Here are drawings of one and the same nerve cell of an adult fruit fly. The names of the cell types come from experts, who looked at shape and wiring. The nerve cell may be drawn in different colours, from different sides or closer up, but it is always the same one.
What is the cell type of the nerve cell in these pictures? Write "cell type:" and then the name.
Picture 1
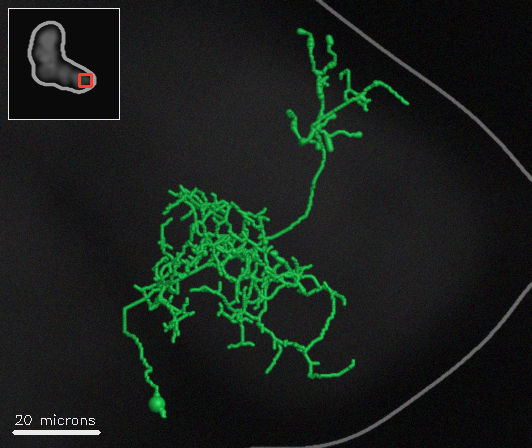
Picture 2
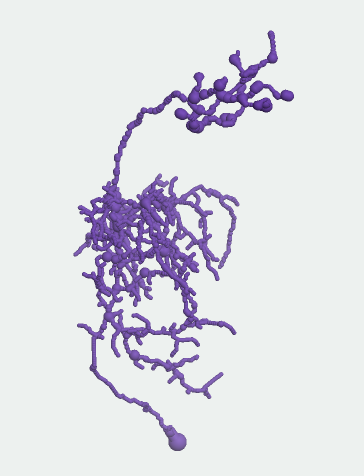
cell type: IN06A106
